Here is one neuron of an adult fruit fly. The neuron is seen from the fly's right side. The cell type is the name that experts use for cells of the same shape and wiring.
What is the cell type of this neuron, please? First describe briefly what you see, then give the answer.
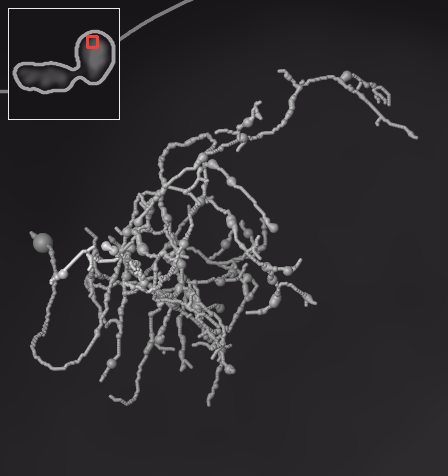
The cell body is on the left of the picture. Dozens of branch ends can be seen. This is a central-brain intrinsic neuron. Its cell type is CB2904.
